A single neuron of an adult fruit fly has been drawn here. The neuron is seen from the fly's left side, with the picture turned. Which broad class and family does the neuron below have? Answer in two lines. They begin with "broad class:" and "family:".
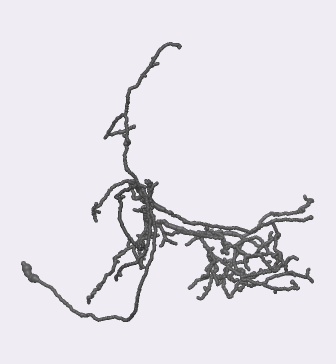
broad class: central-brain intrinsic neuron
family: hemilineage CREa2_ventral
